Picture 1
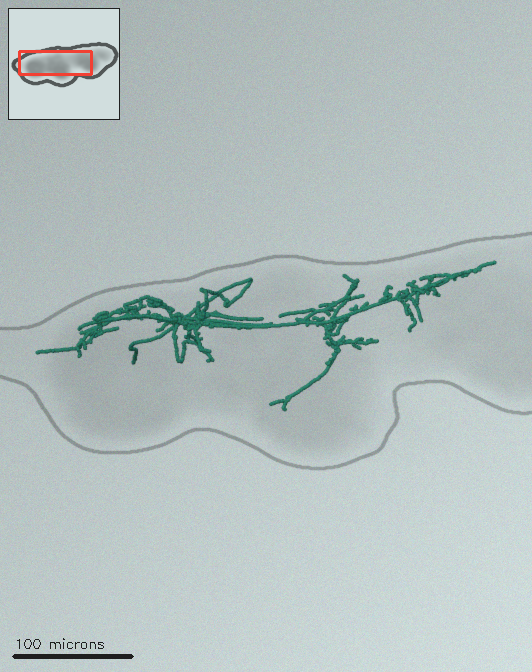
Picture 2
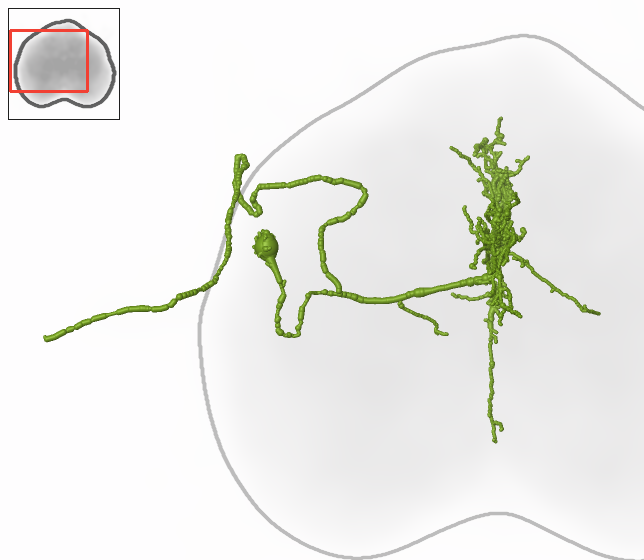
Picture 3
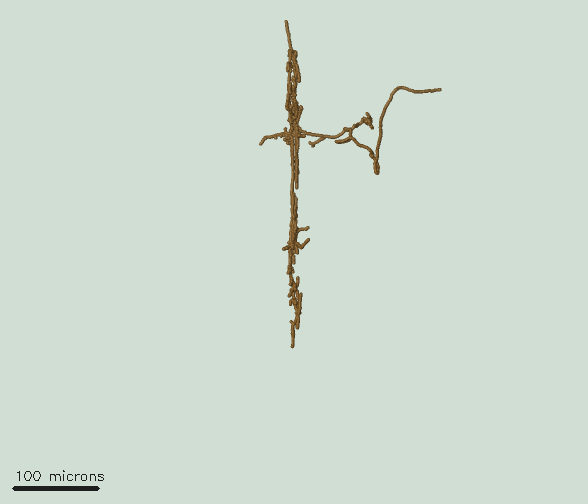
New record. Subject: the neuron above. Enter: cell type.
ENXXX226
